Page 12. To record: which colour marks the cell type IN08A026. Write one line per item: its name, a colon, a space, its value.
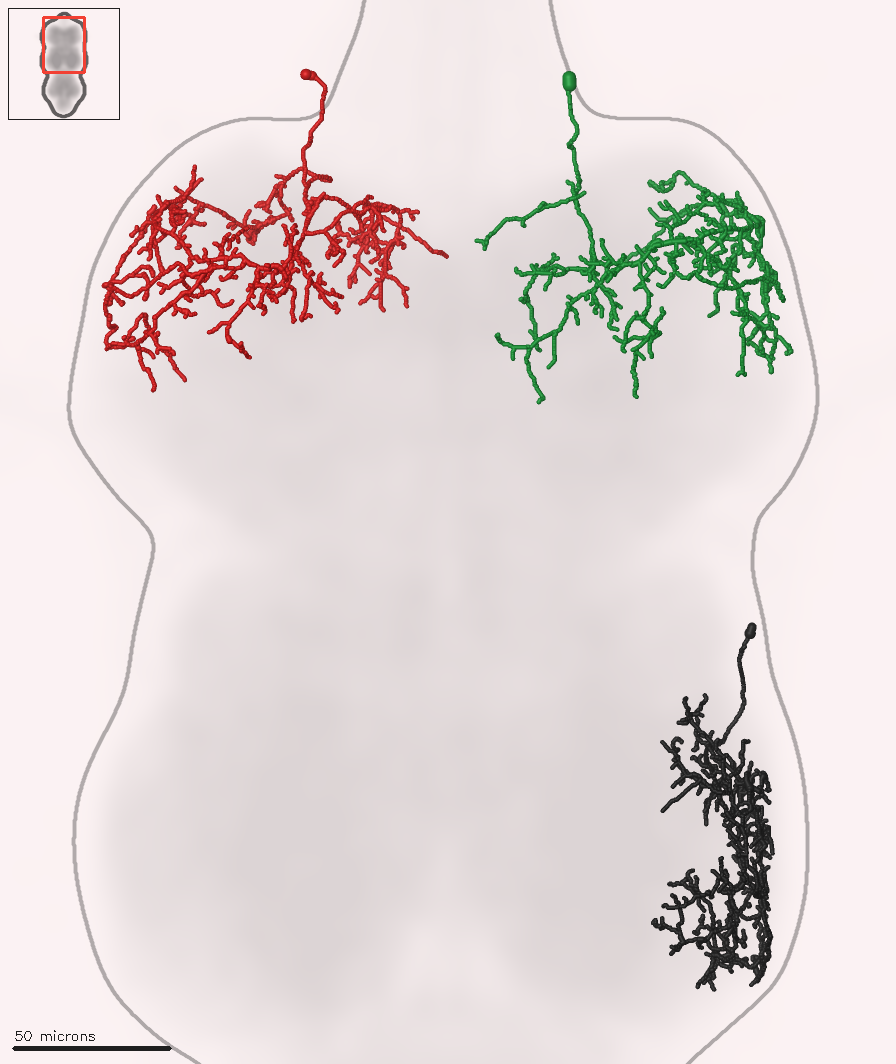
colour: black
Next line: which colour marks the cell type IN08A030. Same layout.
colour: green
